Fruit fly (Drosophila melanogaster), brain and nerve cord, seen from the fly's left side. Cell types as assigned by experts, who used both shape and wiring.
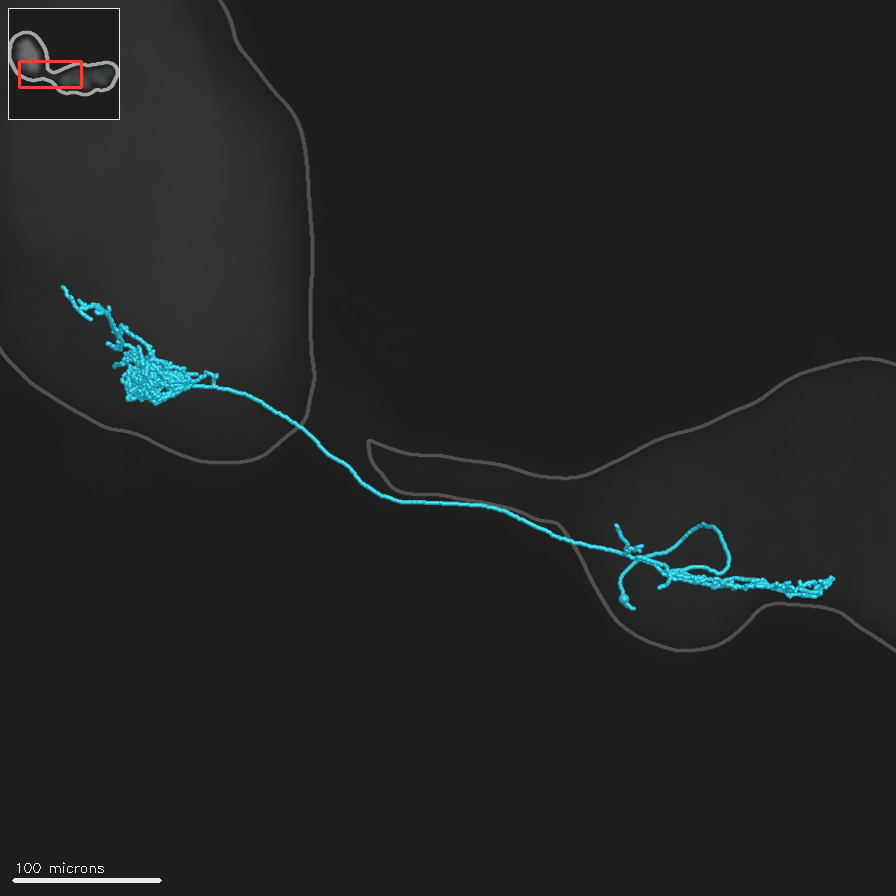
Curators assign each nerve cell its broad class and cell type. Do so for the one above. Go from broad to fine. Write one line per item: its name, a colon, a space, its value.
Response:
broad class: ascending neuron
cell type: ANXXX404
